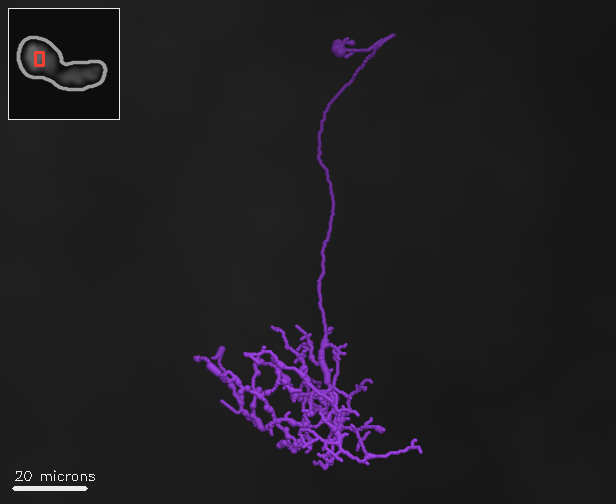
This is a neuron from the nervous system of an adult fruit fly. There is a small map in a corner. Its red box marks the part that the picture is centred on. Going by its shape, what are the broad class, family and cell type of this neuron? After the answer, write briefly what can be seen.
This is a central-brain intrinsic neuron. Its family is hemilineage VLPl4_anterior. The cell type is AVLP424. The cell body is at the top of the picture. By the scale bar it is about 120 microns tall in this view. Dozens of branch ends can be seen.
